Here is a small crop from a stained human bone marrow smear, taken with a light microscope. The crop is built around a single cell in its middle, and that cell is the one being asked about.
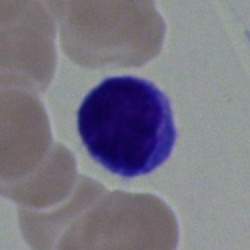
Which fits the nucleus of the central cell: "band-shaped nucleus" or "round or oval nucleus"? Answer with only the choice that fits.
Round or oval nucleus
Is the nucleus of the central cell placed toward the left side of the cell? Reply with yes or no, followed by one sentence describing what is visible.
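Yes. Cytoplasm shows only as a thin, paler blue crescent along the right edge.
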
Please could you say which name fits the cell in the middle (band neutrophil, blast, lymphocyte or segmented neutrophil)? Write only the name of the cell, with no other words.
lymphocyte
